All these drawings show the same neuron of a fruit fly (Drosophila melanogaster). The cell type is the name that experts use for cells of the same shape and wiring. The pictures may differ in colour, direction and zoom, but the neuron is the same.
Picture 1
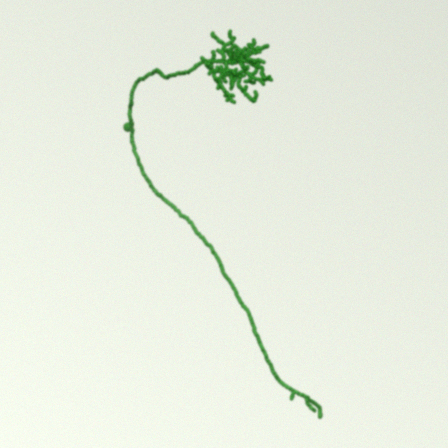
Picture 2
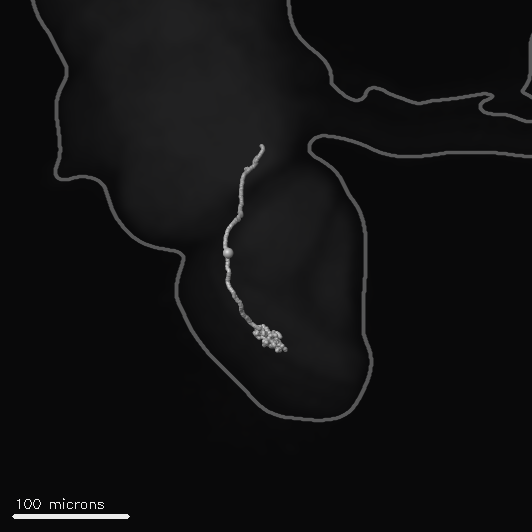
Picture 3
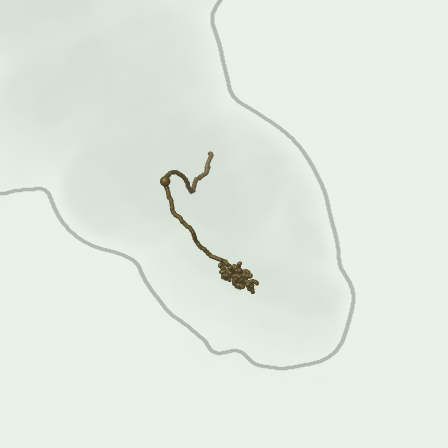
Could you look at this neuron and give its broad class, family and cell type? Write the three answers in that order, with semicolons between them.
visual projection neuron; MeVP; MeVP2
